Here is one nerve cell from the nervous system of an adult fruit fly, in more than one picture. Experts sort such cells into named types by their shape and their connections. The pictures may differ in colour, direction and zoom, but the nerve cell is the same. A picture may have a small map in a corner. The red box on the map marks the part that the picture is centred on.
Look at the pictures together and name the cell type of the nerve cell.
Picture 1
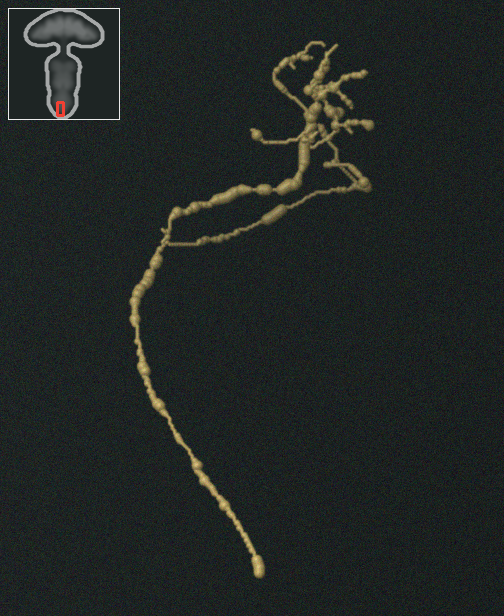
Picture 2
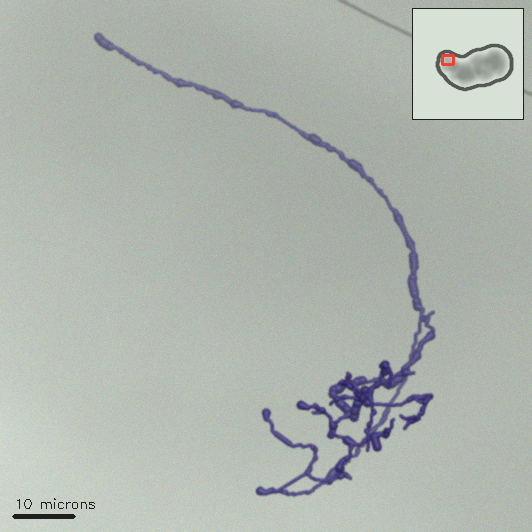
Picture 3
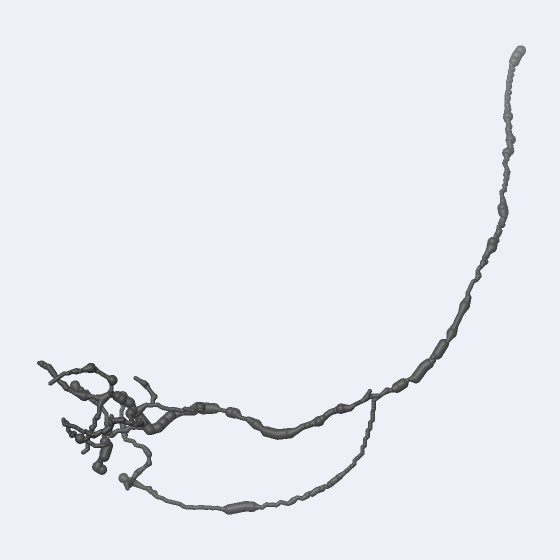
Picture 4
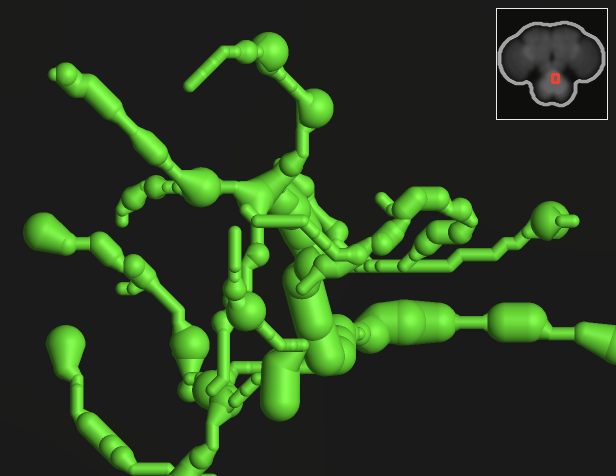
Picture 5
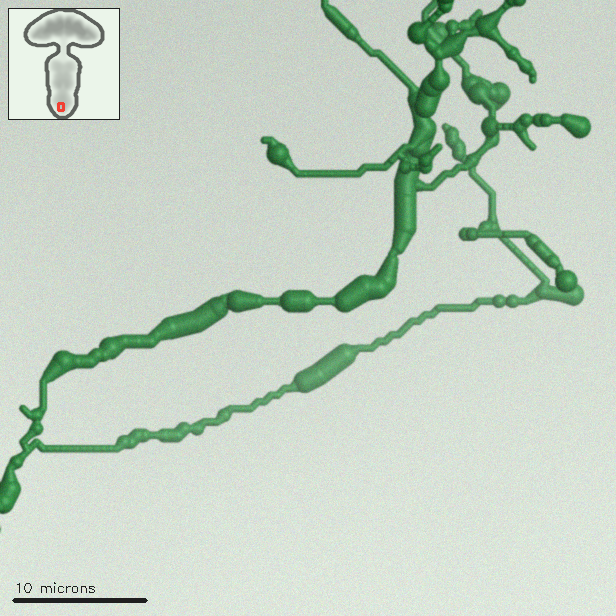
SNxx04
